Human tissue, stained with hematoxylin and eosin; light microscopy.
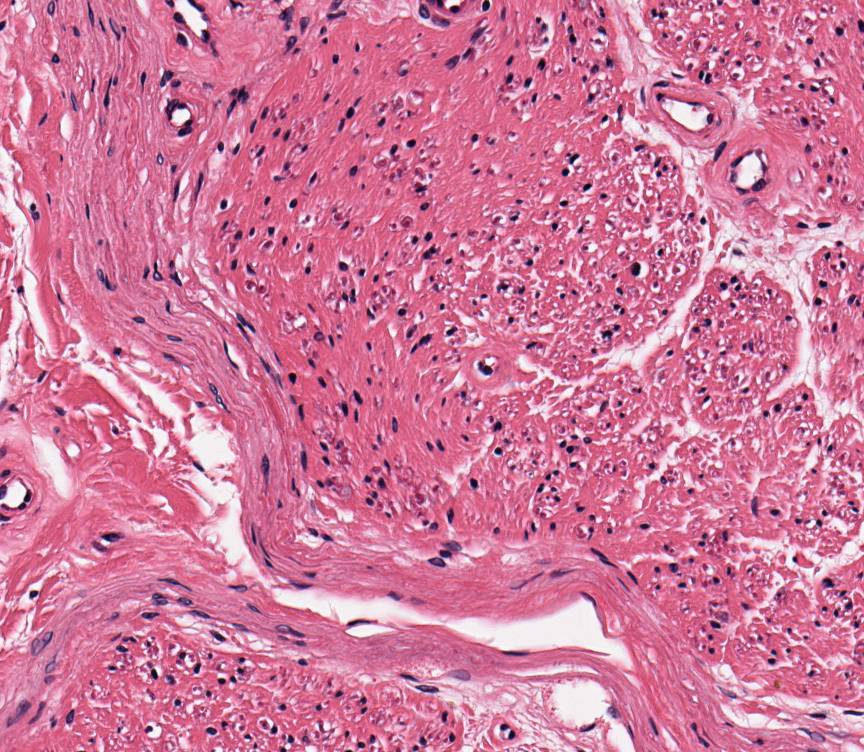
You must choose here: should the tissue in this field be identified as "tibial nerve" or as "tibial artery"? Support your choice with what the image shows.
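Tibial nerve. The field is built of several rounded nerve fascicles, separated by bands of pink collagenous tissue.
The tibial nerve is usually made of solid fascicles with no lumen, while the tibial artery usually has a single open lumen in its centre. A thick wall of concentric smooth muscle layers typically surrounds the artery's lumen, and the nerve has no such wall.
Thin layers of flattened cells with elongated dark nuclei bound each fascicle.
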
